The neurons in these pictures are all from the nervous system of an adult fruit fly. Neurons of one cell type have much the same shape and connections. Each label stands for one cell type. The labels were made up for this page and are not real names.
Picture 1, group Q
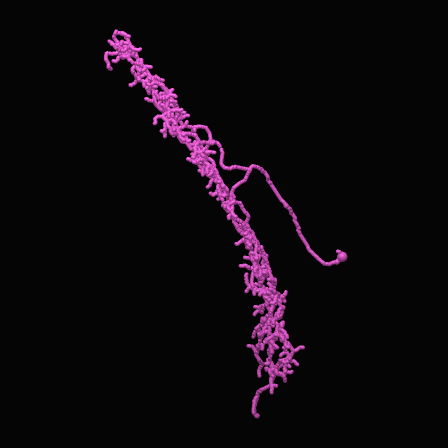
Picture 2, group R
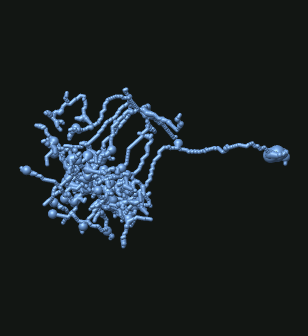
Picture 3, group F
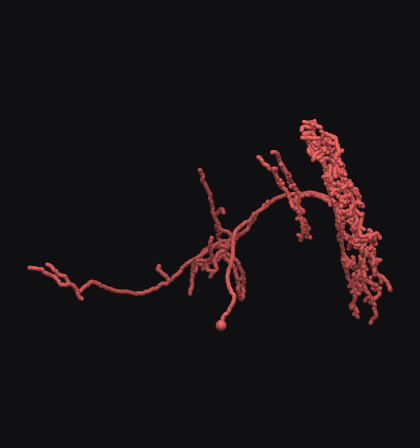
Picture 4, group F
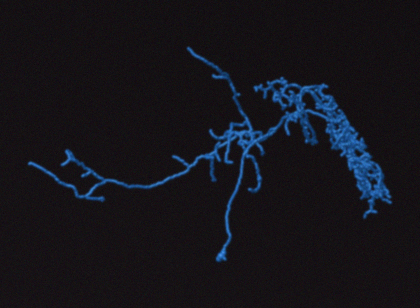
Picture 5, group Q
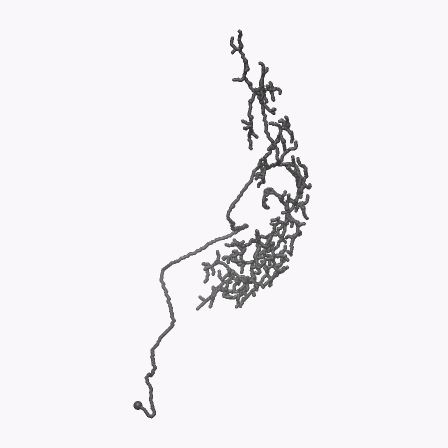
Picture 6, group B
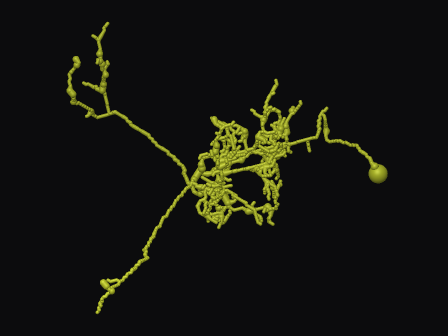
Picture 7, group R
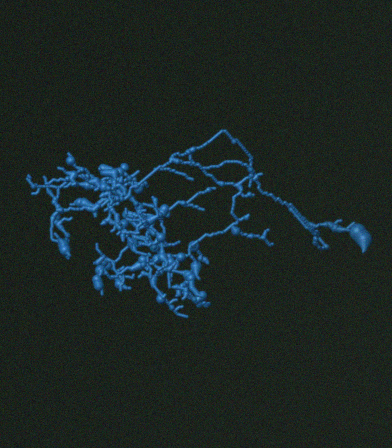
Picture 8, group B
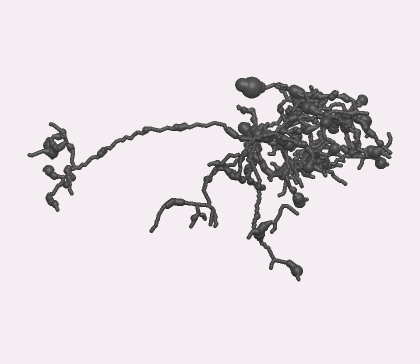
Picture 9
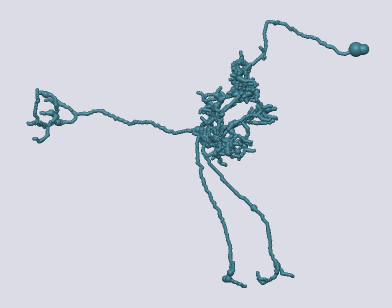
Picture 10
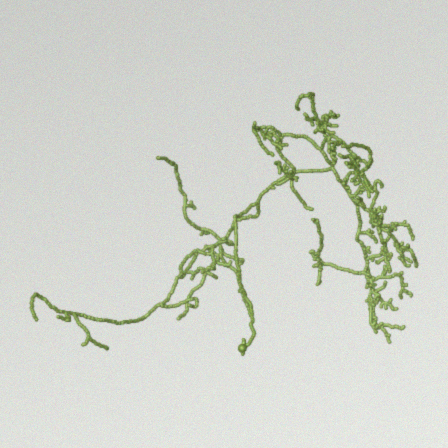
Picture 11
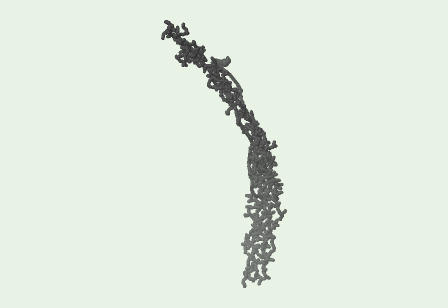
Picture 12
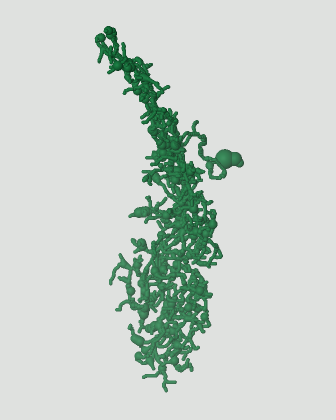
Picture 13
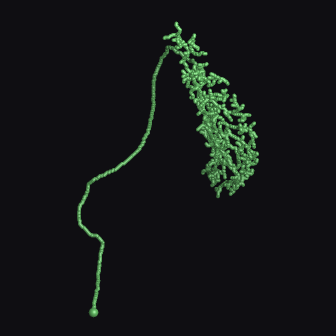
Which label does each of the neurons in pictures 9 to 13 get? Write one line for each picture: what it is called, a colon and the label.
9: group B
10: group F
11: group Q
12: group Q
13: group Q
